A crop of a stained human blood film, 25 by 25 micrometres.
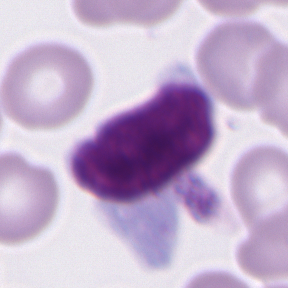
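Typical lymphocyte; following its length, the nucleus is elongated, about 13 by 7 micrometres, with a lumpy, gently notched outline. Its chromatin is dense, dark purple and coarsely clumped. The cytoplasm is pale blue, and most of it forms a tapering tail that extends below the nucleus.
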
